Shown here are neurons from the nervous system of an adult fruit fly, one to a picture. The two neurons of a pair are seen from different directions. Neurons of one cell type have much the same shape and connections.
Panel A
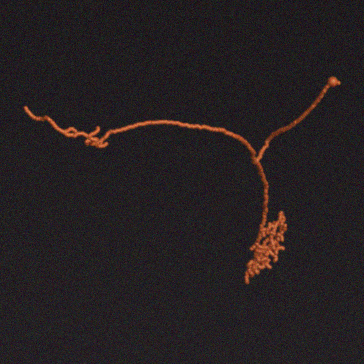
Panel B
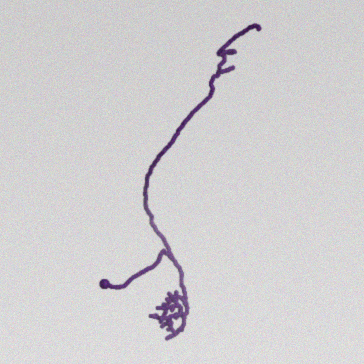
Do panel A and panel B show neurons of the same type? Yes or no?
yes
